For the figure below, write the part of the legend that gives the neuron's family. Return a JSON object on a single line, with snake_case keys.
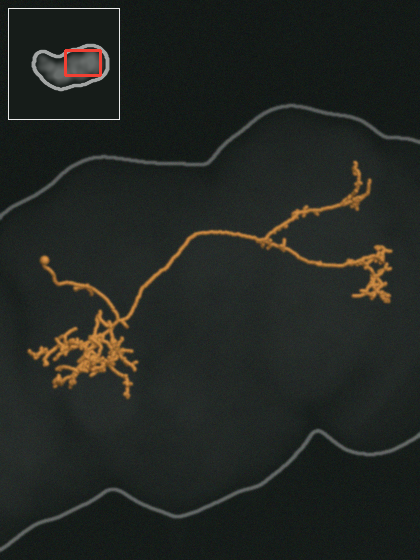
{"family": "hemilineage LHl2_ventral"}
